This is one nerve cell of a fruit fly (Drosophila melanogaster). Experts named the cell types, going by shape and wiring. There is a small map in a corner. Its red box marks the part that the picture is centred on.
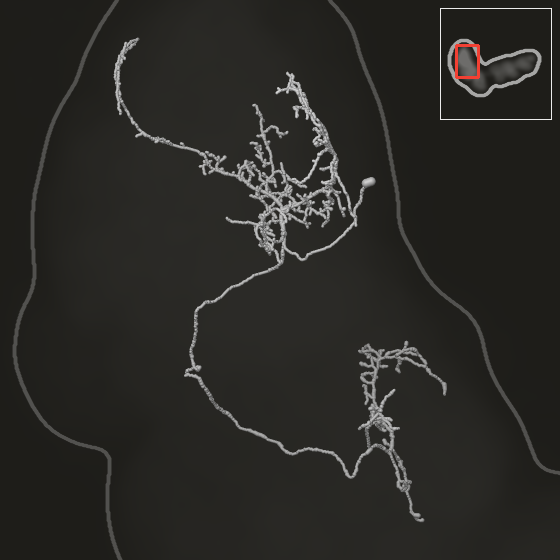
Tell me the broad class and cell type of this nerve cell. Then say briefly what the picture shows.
This is a central-brain intrinsic neuron. Its cell type is CL340. It is in the brain and does not reach the nerve cord. Dozens of branch ends can be seen.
